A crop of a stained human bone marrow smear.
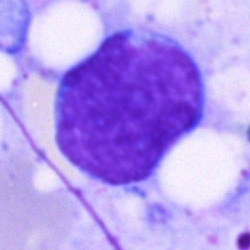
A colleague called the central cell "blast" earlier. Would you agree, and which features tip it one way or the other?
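The chromatin is the first check: finely stippled and evenly spread, without coarse dark clumps, it counts for blast and against lymphocyte.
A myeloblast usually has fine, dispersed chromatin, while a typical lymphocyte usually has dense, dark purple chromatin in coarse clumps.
On that point, blast fits. Next, the cytoplasm: very scant, seen at most as a thin deeper-blue rim along parts of the margin, which would suit either name.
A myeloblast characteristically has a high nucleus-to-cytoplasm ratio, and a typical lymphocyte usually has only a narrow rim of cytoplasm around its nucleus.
Remaining items: an outline roughly round but slightly angular, with several flattened sides; no distinct granules; no vacuoles.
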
